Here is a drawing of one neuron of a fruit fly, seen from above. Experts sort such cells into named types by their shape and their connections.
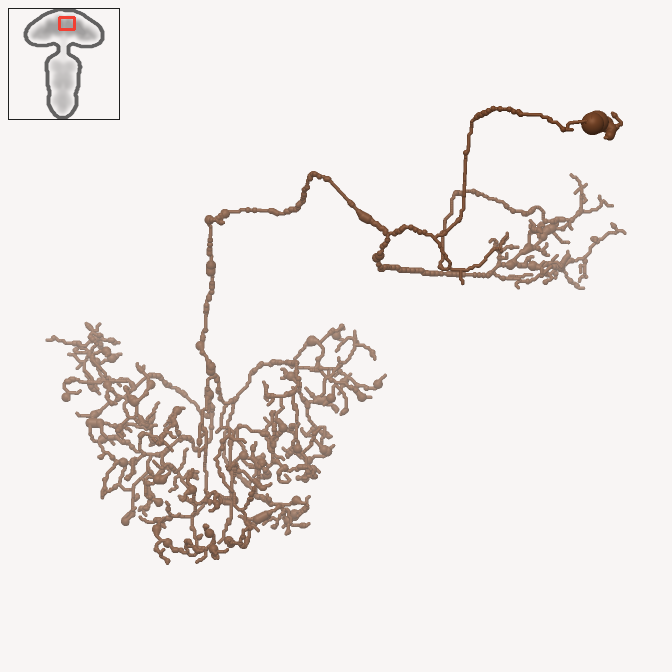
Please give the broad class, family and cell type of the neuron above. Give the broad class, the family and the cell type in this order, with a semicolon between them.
central-brain intrinsic neuron; class CX; FB2B_b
